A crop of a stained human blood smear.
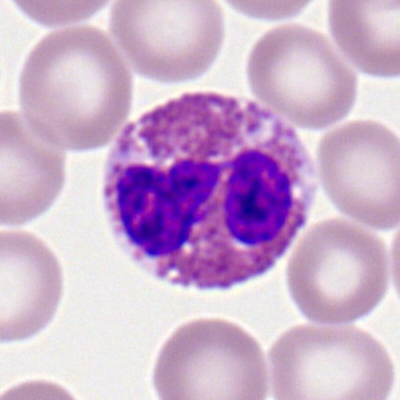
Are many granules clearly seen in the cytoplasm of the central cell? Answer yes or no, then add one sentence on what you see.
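Yes. Numerous granules crowd the cytoplasm throughout the cell.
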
